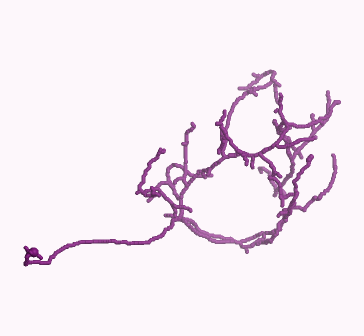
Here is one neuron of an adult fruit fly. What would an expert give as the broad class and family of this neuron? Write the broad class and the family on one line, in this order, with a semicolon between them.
nerve-cord intrinsic neuron; hemilineage 14A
